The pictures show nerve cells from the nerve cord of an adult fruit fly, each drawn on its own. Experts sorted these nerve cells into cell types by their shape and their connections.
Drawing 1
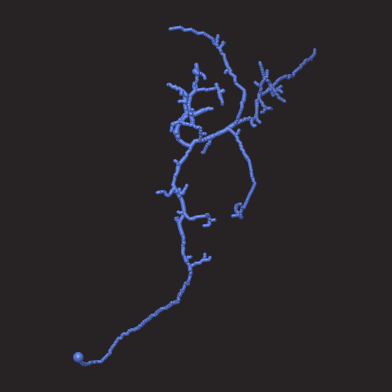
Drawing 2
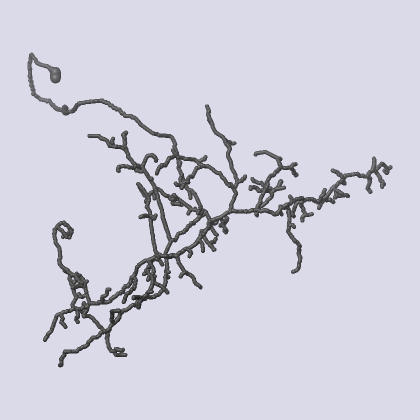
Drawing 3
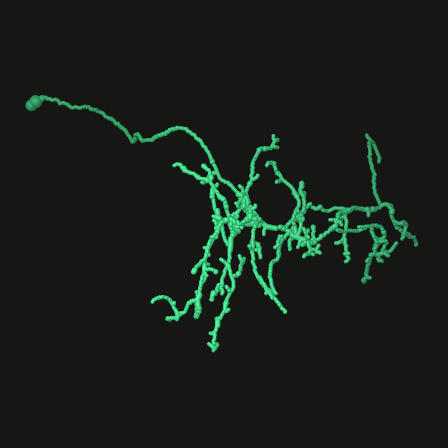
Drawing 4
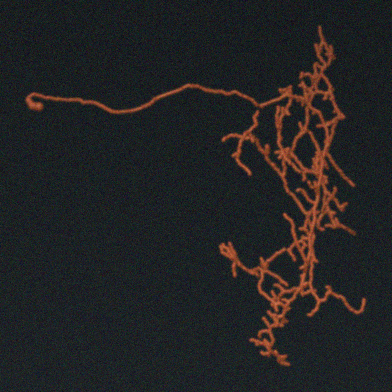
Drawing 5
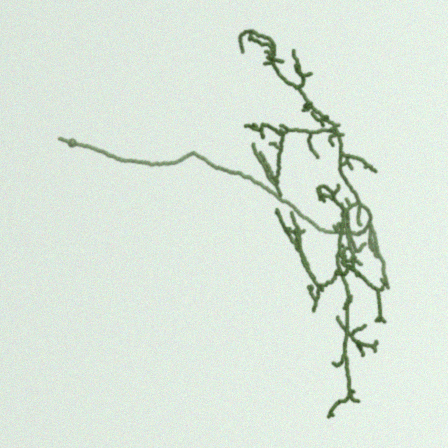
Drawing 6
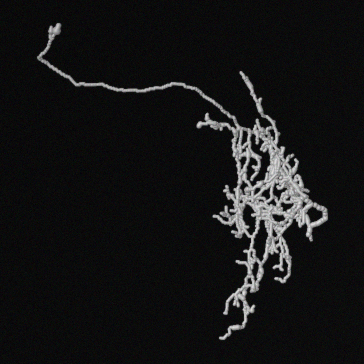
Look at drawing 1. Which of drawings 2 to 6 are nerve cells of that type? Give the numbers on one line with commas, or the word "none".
none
